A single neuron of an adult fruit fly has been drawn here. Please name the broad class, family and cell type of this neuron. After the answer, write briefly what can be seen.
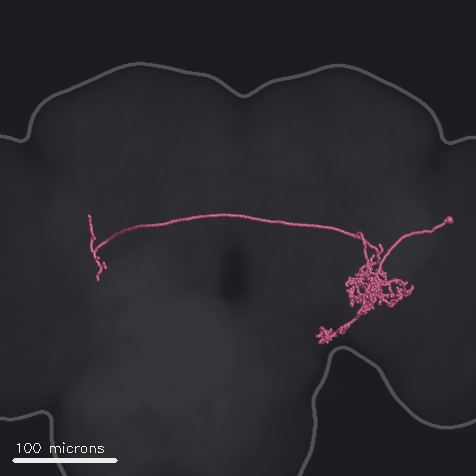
Its broad class is central-brain intrinsic neuron. The family is hemilineage VLPl&d1_lateral. The cell type is CB4173. The cell body is on the right of the picture. By the scale bar it is about 350 microns wide in this view.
